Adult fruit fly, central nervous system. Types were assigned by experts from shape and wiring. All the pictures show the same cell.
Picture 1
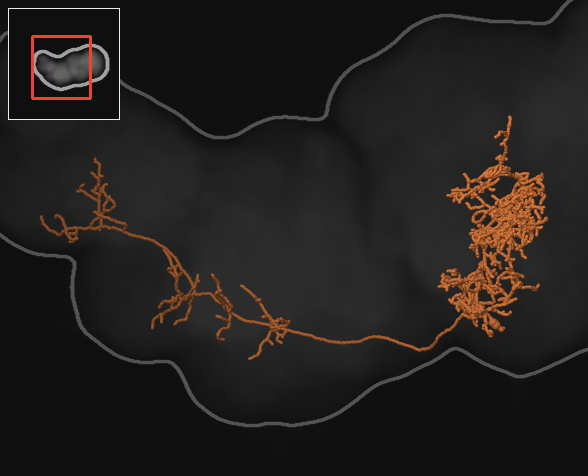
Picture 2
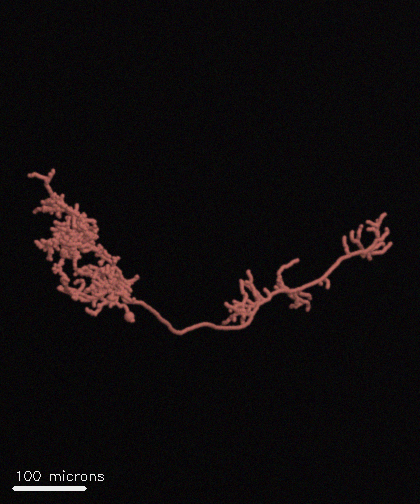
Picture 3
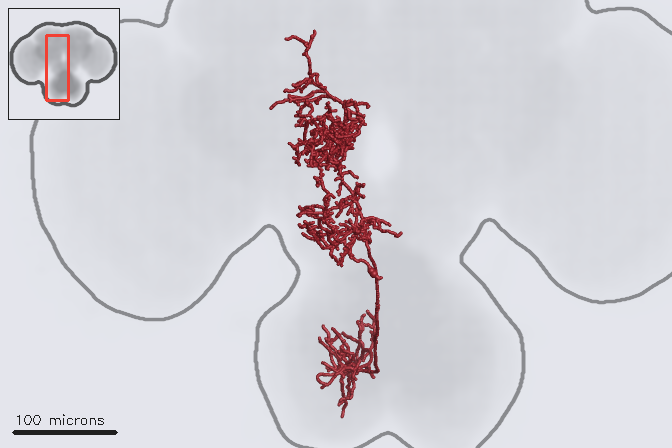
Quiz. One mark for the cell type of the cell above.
DNge103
